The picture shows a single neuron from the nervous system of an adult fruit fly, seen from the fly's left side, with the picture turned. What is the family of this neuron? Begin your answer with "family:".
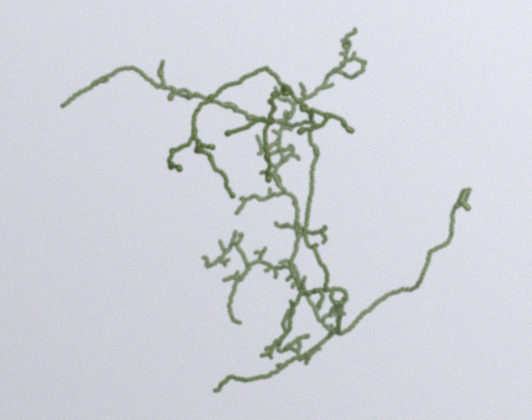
family: hemilineage 14A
